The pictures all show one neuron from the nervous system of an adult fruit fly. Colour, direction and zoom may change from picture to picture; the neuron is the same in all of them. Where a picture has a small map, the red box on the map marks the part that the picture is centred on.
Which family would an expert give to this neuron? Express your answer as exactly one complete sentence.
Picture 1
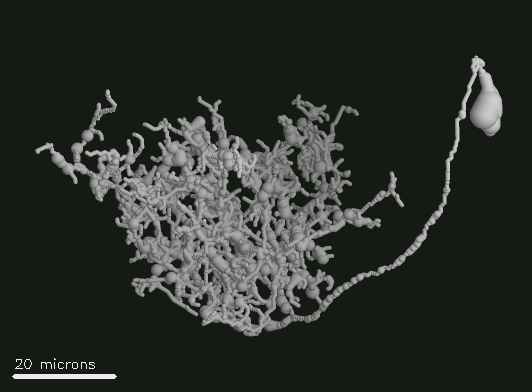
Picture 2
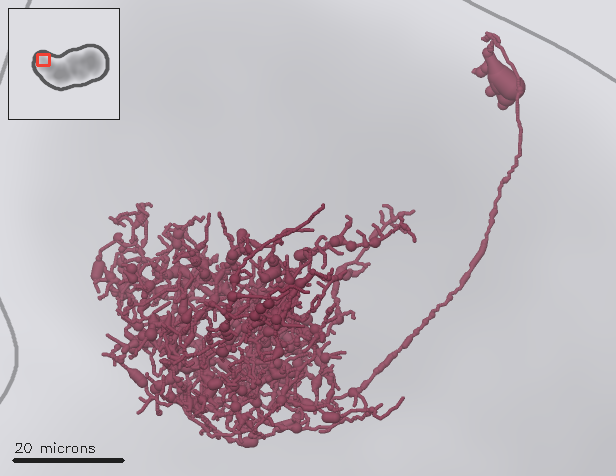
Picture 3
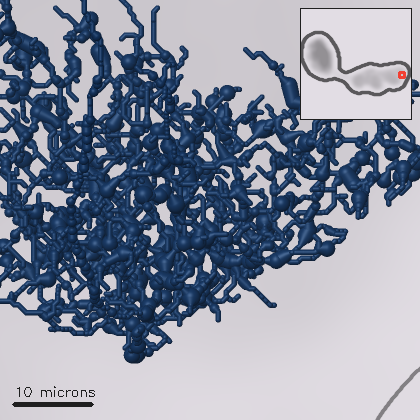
Of family hemilineage 01A is the neuron in these images.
